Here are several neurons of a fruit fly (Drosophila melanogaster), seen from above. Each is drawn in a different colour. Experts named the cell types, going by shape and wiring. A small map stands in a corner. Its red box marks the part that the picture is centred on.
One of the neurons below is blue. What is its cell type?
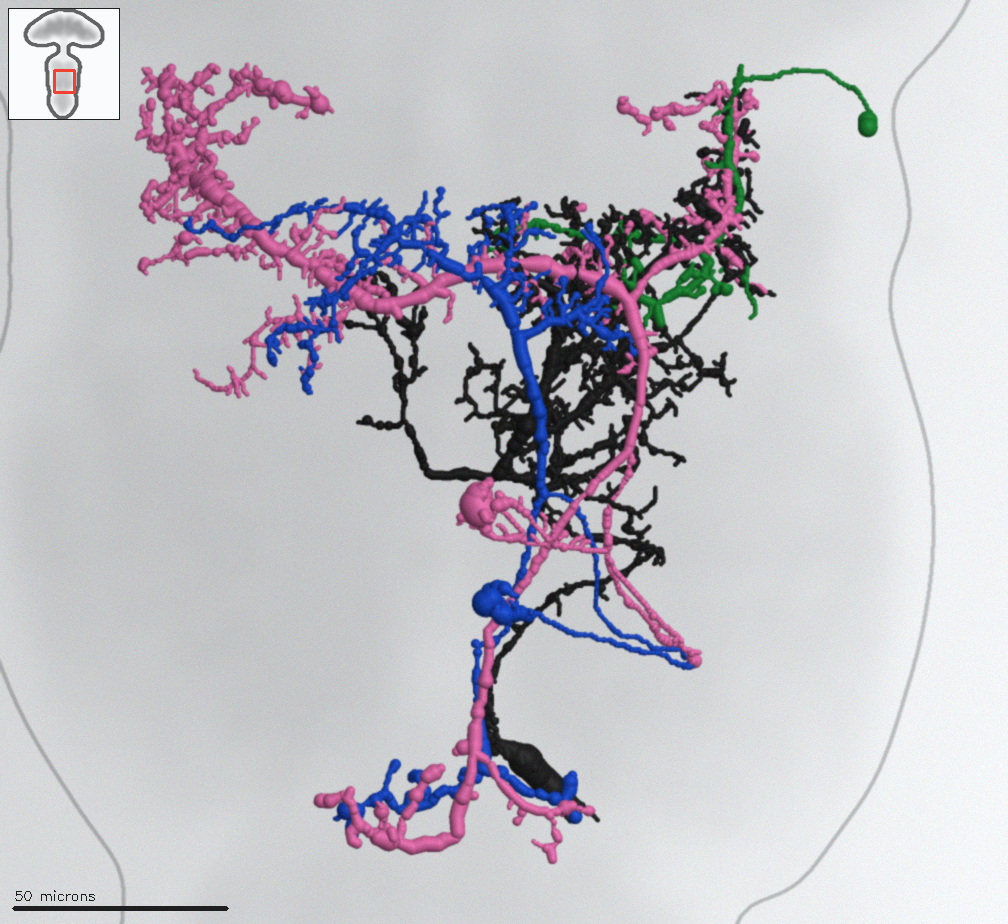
IN11B003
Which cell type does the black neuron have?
IN06A003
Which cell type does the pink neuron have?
IN11B001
